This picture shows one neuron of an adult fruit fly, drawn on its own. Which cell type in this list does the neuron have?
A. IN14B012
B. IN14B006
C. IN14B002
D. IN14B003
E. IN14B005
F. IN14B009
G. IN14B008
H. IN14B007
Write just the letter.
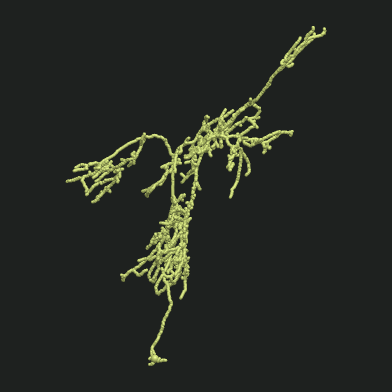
D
